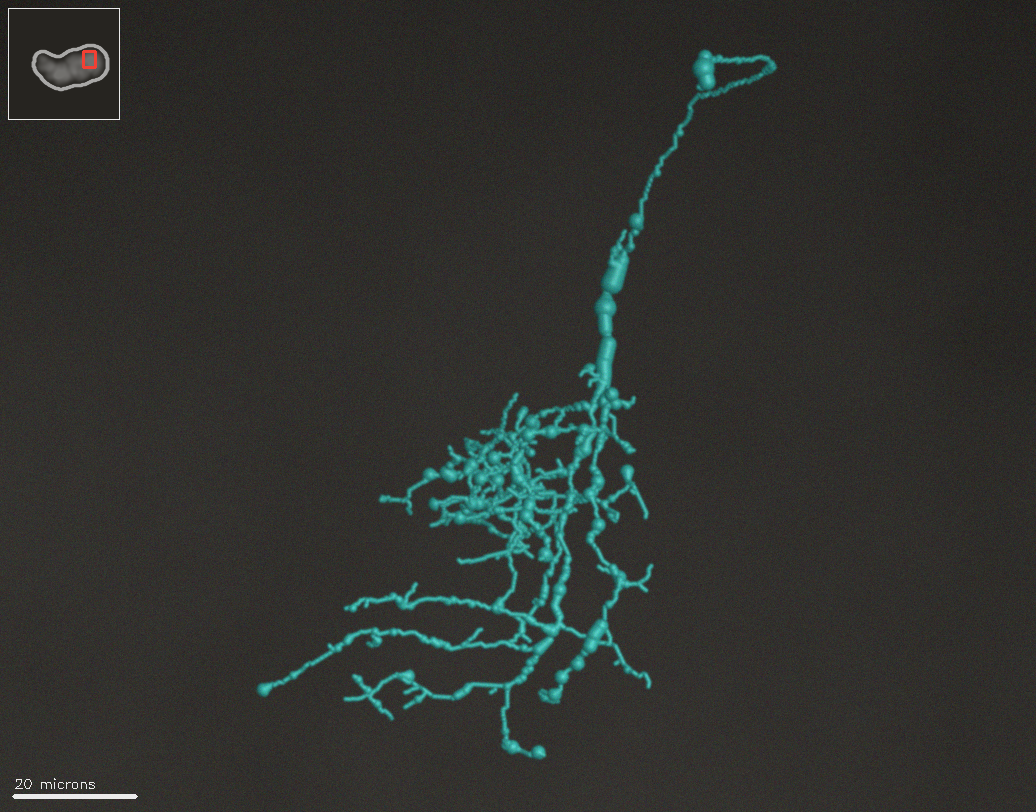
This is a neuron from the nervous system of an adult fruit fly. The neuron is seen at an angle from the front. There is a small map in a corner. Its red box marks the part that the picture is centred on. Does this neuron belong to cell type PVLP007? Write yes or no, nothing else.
no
